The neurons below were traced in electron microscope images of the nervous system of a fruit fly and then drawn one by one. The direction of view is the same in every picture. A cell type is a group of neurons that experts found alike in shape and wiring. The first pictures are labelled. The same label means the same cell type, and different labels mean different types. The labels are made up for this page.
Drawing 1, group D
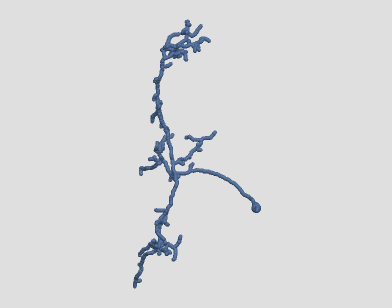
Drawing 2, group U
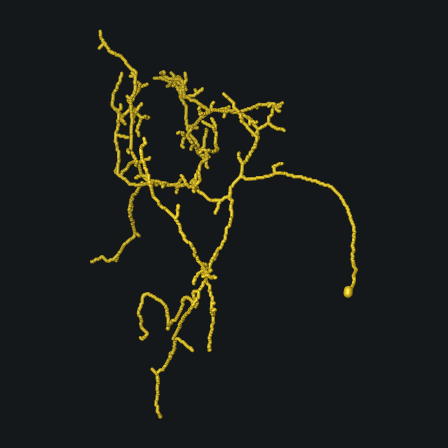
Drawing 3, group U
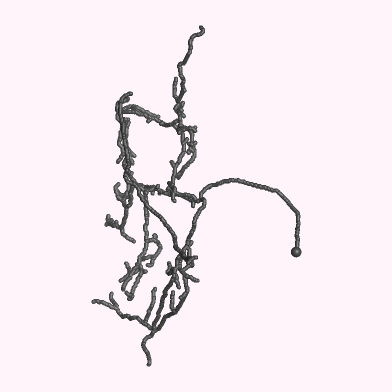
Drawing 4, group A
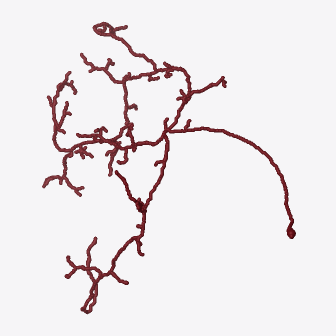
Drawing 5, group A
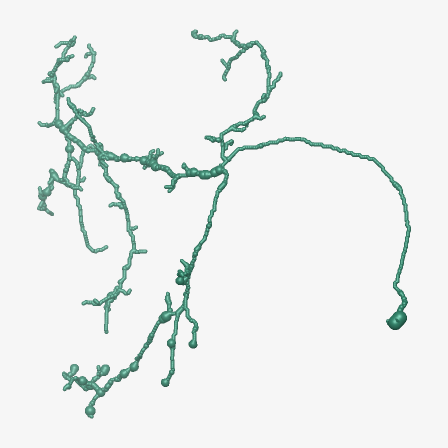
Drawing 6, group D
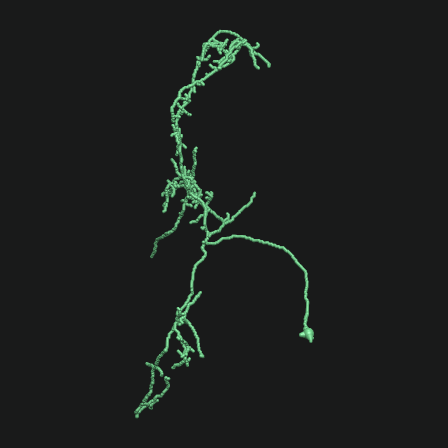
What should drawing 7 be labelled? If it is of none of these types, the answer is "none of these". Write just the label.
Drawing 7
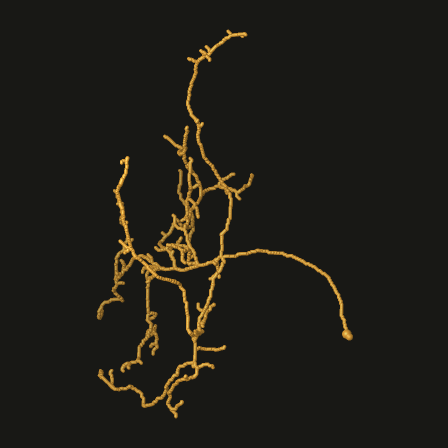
group U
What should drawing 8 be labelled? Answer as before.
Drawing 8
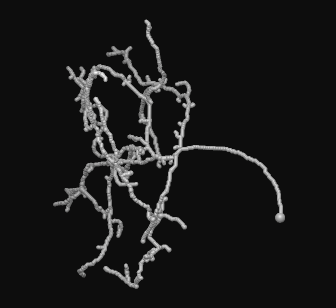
group U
